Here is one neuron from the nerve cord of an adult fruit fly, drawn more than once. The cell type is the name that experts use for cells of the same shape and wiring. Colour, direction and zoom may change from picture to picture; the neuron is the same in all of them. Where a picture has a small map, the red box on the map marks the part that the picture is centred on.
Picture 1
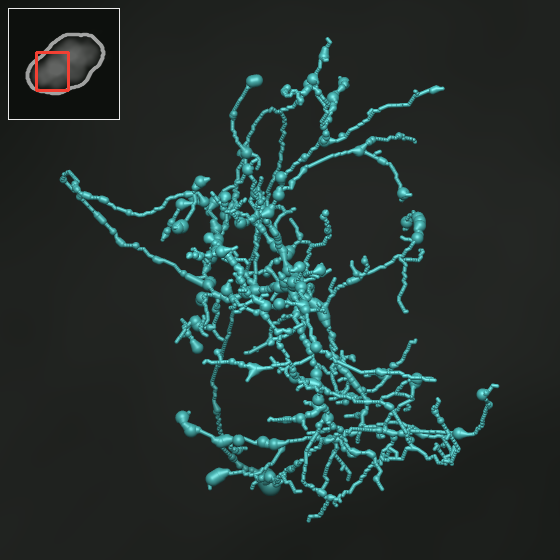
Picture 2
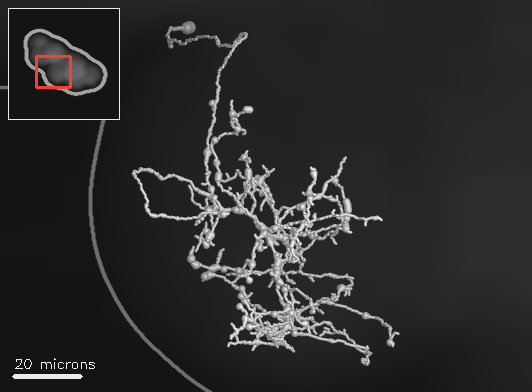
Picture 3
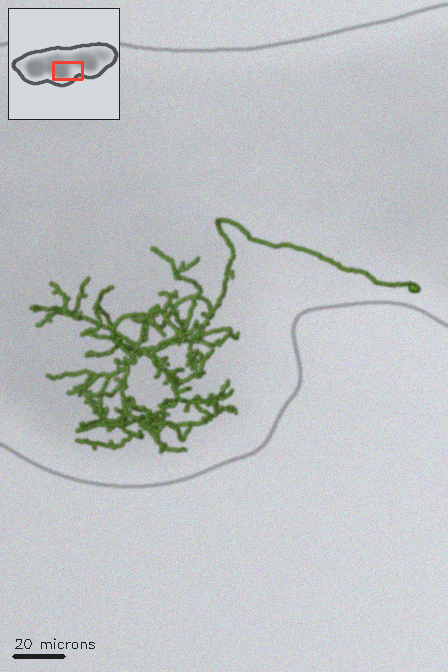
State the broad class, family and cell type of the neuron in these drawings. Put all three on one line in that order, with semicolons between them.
nerve-cord intrinsic neuron; hemilineage 03A; IN03A067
